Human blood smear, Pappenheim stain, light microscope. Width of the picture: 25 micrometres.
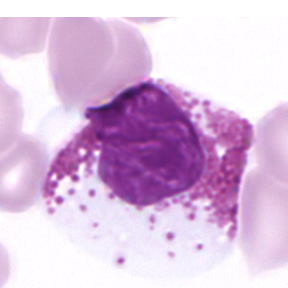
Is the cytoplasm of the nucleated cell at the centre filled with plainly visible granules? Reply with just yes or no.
Yes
